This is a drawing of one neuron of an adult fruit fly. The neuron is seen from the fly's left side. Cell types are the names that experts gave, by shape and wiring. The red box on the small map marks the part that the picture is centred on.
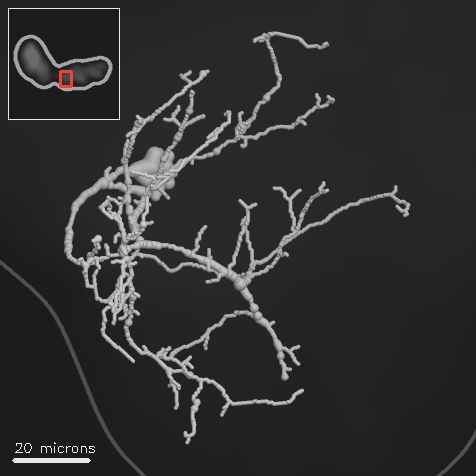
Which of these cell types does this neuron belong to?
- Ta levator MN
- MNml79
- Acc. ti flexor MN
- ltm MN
Ta levator MN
